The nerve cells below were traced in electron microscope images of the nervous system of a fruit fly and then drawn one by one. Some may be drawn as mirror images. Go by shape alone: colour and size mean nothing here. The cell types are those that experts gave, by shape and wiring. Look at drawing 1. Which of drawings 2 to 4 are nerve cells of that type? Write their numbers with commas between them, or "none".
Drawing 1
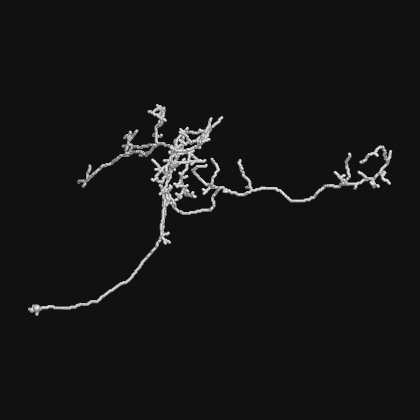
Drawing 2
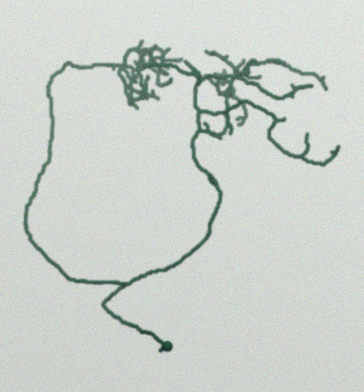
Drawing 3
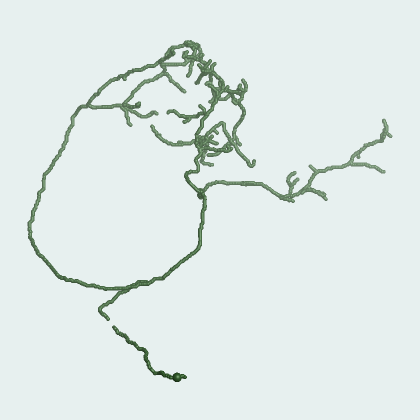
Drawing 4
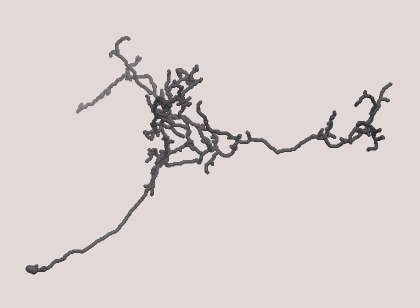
4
